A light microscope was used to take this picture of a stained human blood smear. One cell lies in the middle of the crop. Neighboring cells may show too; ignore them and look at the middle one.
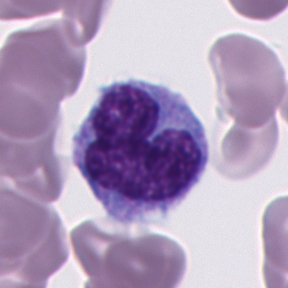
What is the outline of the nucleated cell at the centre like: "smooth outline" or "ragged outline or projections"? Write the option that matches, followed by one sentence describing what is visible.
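Ragged outline or projections. The cell's border is finely ragged rather than smooth.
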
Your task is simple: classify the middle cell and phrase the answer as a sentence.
Here the cell in the middle is a monocyte.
